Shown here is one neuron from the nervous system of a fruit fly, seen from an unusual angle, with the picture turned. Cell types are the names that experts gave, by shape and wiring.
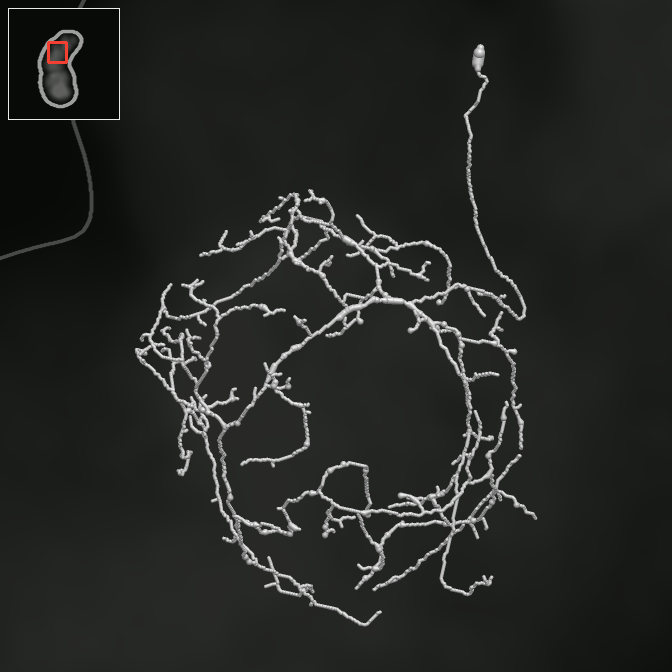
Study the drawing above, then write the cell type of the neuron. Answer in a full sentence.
The cell type is IN03A071.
